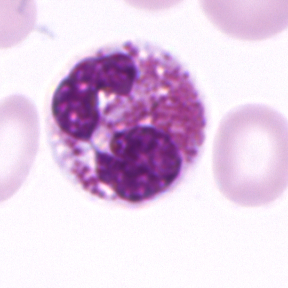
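Eosinophil, the central cell of this stained blood smear: one lobe sits at the upper left and the other at the lower right, with no nucleoli visible in either. Its granules are packed most densely in the right half, and a pale, nearly clear patch of cytoplasm lies between the two lobes.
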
